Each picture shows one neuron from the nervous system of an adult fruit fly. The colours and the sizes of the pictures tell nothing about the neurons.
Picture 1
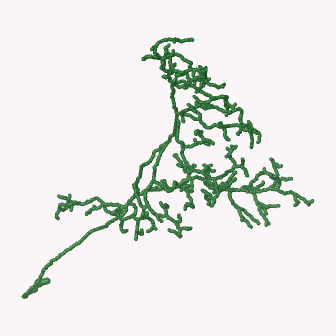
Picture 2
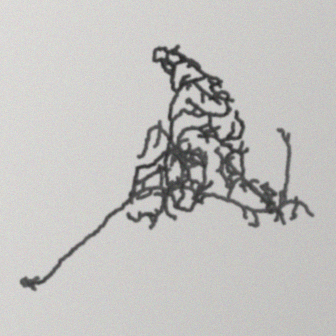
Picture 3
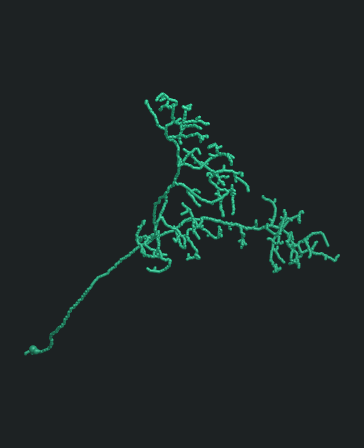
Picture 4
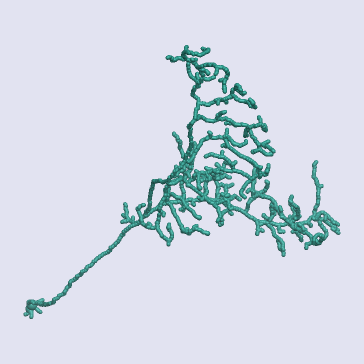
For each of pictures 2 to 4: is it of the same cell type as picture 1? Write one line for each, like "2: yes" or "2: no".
2: no
3: yes
4: no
